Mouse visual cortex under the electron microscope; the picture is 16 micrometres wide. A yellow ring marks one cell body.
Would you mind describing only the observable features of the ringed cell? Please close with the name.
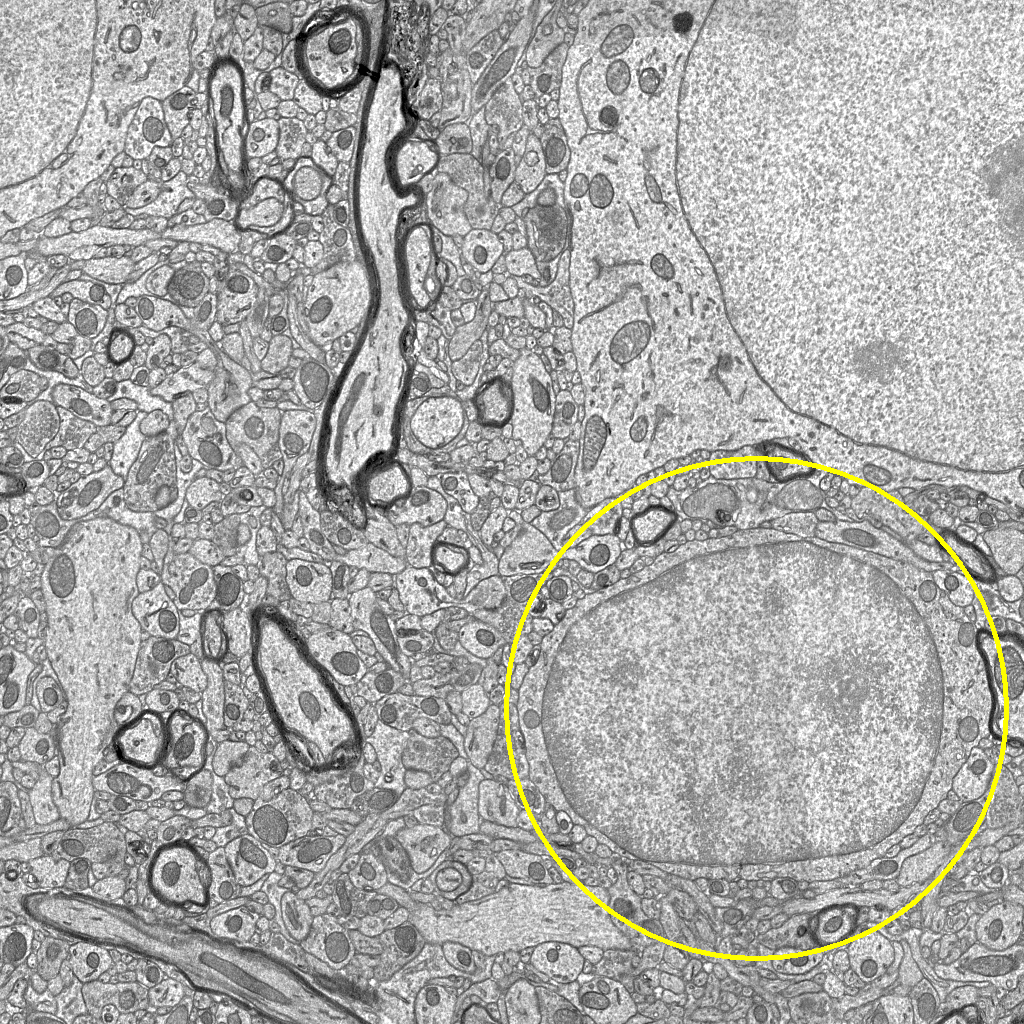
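Large oval nucleus, wider side to side than top to bottom, lying wholly inside the ring. Smooth nuclear outline; no deep infoldings. No distinct dense round nucleolus. No thick process leaving the body in this plane. Oligodendrocyte.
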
